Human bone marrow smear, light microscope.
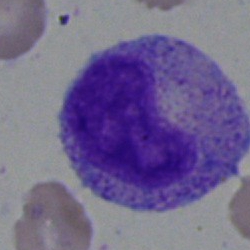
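Metamyelocyte, the cell in the middle of this stained bone marrow smear. Its nucleus is indented, and that gives it a kidney-like shape. The indentation, I notice, faces the upper right of the cell. Fine purple granules are scattered throughout the cytoplasm. Inside the indentation, though, the cytoplasm looks paler and less granular.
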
